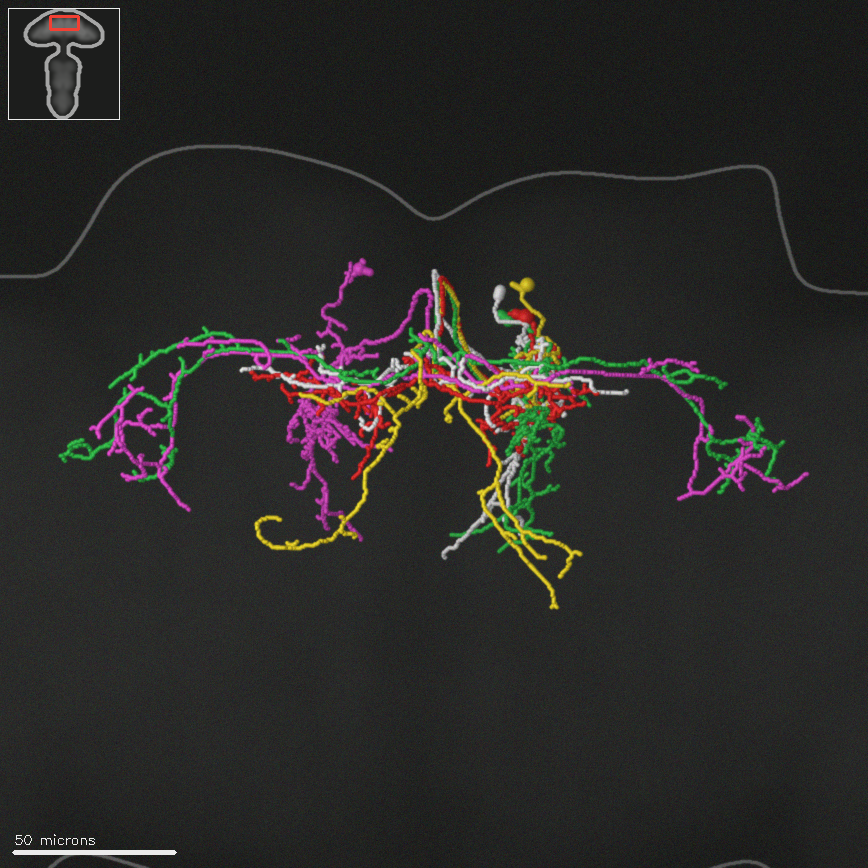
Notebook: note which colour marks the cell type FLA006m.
red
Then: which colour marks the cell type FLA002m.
white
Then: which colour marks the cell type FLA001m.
green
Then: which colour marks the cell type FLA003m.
magenta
